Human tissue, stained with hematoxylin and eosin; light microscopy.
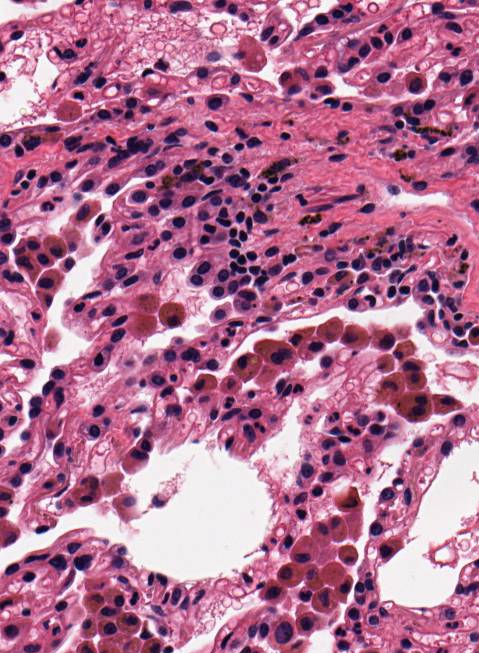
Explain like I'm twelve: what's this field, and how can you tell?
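First, the structure: alveolus. Next, the spaces: open spaces lined by cuboidal cells whose rounded nuclei bulge into them.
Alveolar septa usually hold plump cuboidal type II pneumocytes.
Then the contents: large rounded cells with abundant reddish-brown cytoplasm cluster within the spaces, most of them in the lower half.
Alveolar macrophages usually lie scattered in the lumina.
Last, the stroma: a band of pink fibrous tissue with spindle-shaped nuclei crosses the upper part, and dark brown-black granular pigment lies scattered in the stroma of the upper middle and upper right.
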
